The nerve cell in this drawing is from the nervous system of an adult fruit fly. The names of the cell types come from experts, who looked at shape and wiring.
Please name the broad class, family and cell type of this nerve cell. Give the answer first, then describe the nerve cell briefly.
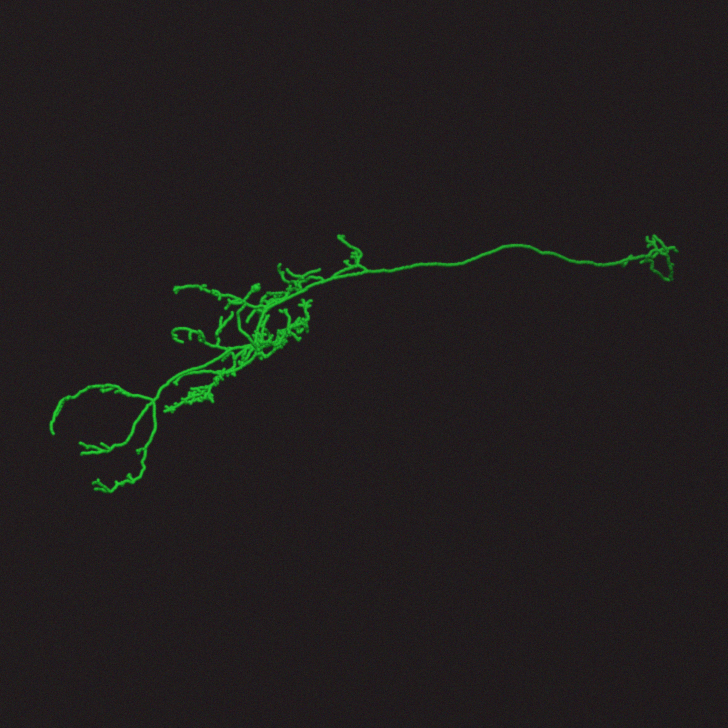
Its broad class is ascending neuron. The family is hemilineage 05B. Its cell type is AN05B049_b. The picture shows dozens of branch ends. As drawn here it is wider than it is tall.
